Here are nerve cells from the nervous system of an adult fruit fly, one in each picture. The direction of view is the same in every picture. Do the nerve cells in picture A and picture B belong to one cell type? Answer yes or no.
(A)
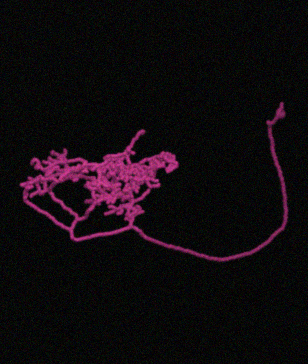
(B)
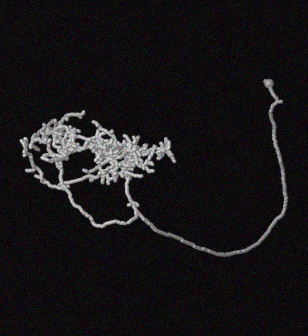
yes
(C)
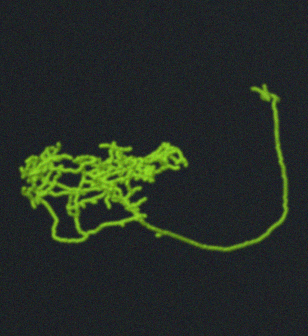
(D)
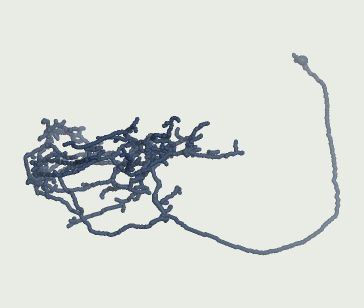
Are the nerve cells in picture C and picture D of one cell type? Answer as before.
no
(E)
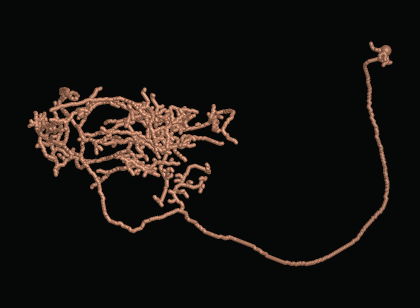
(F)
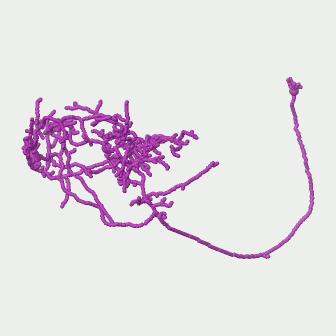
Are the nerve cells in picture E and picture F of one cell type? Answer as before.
yes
